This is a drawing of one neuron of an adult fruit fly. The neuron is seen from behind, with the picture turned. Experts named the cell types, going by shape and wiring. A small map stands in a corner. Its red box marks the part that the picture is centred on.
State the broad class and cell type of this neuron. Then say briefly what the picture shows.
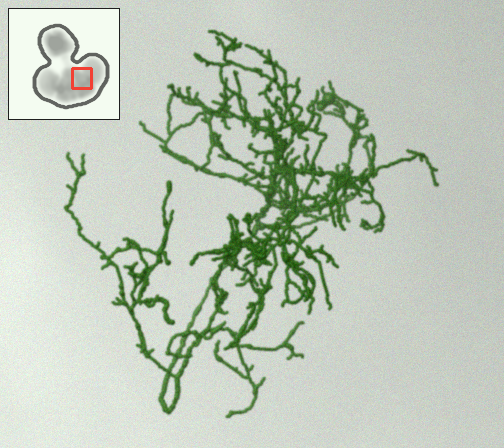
This is a central-brain intrinsic neuron. Its cell type is WED069. More than a hundred branch ends can be seen. As drawn here it is about as wide as it is tall.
